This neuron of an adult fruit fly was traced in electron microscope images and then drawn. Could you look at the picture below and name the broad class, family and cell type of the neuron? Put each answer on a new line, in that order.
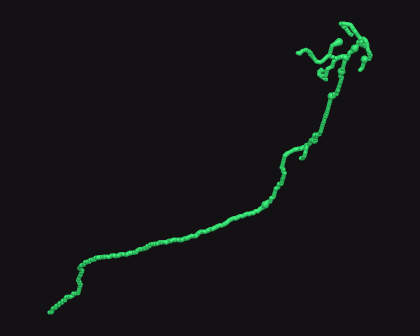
sensory neuron entering the nerve cord
class gustatory
WG1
